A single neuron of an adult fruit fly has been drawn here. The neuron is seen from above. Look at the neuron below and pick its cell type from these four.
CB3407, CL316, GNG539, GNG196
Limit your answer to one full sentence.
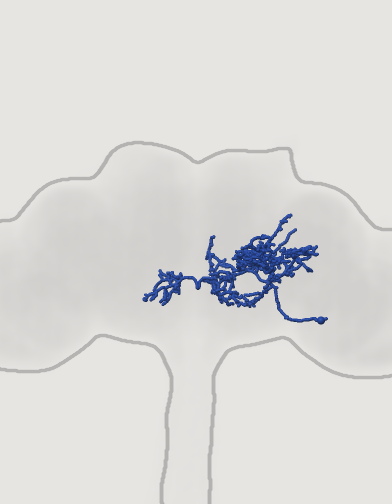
Classified by cell type, this neuron is CL316.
